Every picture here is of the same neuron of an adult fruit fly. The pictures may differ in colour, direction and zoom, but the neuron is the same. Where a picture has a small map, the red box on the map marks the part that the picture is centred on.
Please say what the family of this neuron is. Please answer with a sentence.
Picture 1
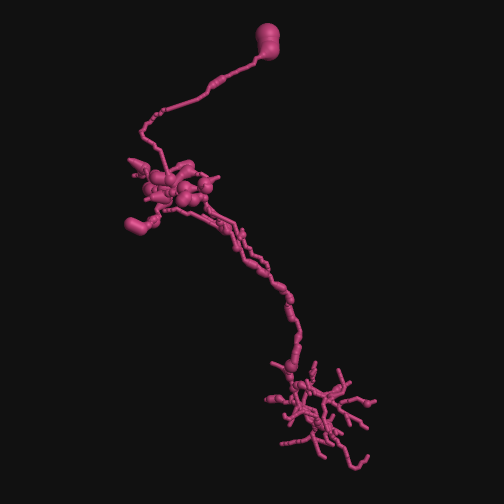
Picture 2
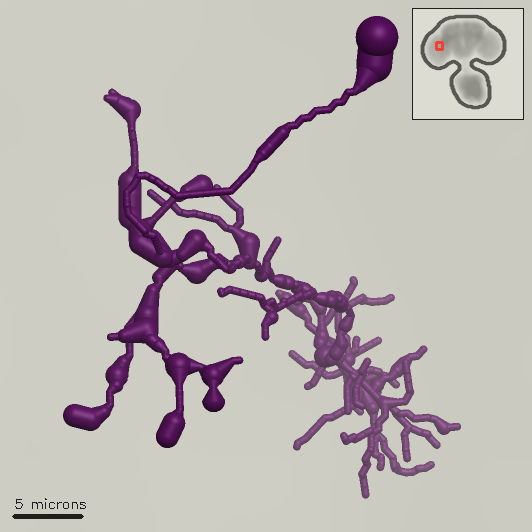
The family is Mi.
